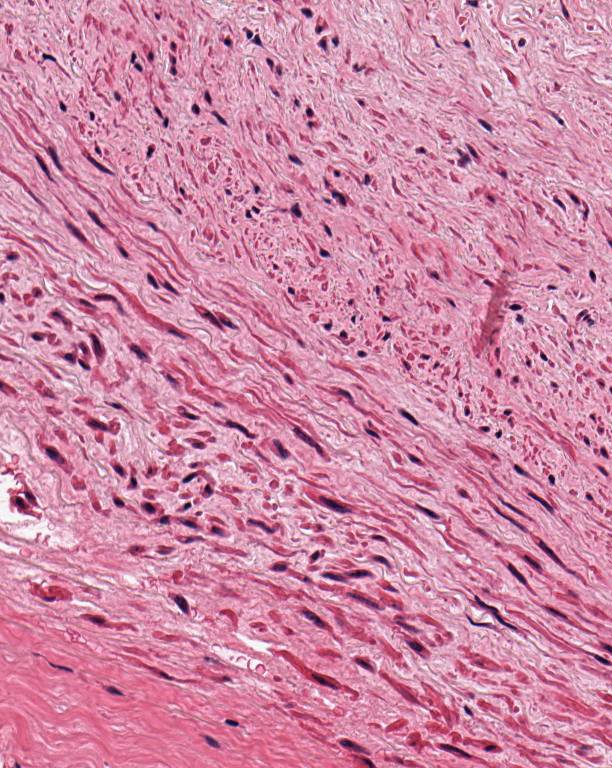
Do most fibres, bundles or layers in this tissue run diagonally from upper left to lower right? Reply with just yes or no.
Yes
